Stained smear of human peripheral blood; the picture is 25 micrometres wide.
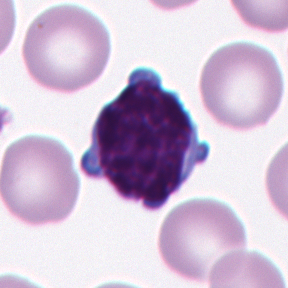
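Typical lymphocyte in a stained peripheral blood smear, about 12 micrometres across and about 1.5 times as wide as a red cell lying whole in the picture. Several small rounded pale blue blebs bulge from its edge. The nucleus is a single unlobed mass of dark purple, coarsely clumped chromatin. The visible cytoplasm is widest on the right side.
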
